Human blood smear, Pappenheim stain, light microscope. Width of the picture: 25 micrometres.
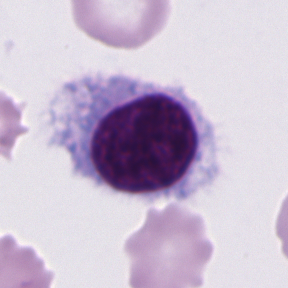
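Hairy cell, middle of field, stained peripheral blood smear. Nucleus a single rounded oval, no lobes or indentation, about 9 micrometres across, about 50% of cell area. Chromatin dark purple, coarsely clumped, paler strands between clumps. Cytoplasm pale blue, widest left of nucleus, mottled and flocculent, no distinct pink or purple granules.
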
